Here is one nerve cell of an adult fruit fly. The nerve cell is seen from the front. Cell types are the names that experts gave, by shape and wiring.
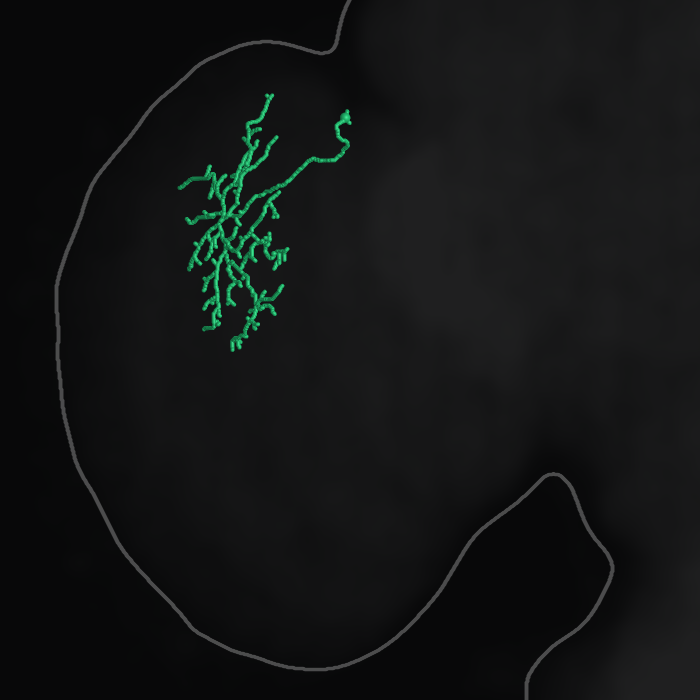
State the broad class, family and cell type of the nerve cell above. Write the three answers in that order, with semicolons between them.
optic-lobe intrinsic neuron; Cm; Cm12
